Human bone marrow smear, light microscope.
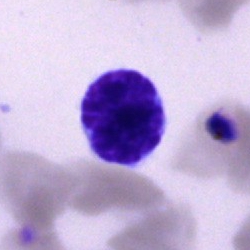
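Lymphocyte, the central cell in this stained bone marrow smear. It's nearly round in outline. The chromatin is dark purple and coarsely clumped. You won't see any nucleoli in the nucleus, and there are no granules visible anywhere in the cell.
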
